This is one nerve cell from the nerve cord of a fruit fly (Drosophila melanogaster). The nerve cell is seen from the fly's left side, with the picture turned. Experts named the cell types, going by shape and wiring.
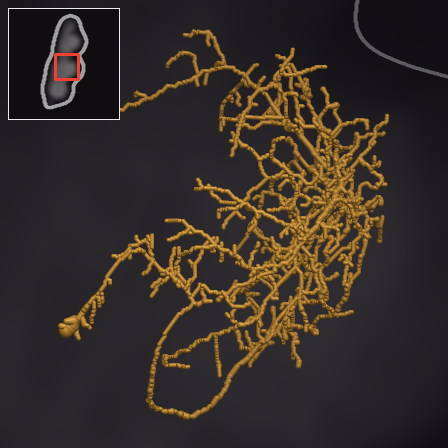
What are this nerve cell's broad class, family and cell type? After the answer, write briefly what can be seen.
Its broad class is nerve-cord intrinsic neuron. The family is hemilineage 09A. It is of cell type IN09A014. In this view it is about as wide as it is tall.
